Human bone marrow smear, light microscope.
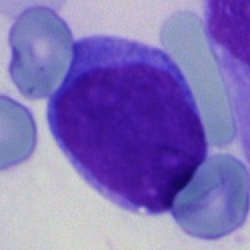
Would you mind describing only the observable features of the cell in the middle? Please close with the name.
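Outline: smooth and rounded-oval, with no surface projections. Chromatin: finely textured and evenly spread, without coarse dark clumps. Cytoplasm: the rim is widest along the top edge of the cell, and no granules are seen in it. The cell in the middle is a blast.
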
